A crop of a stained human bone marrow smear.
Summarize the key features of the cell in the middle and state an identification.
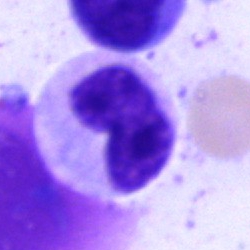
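The nucleus is kidney-shaped, indented on its left side, and sits off-centre toward the right of the cell. No nucleoli are visible within it. The cytoplasm lacks coarse orange granules. This cell is a metamyelocyte.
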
